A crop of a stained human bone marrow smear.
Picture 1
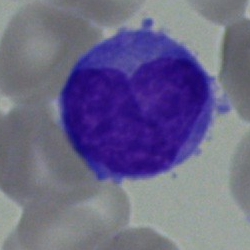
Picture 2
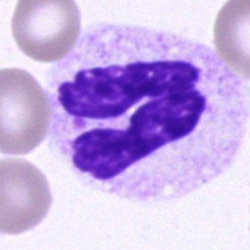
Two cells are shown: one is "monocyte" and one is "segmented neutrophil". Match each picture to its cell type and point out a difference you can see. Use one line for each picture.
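In picture 1 we see a monocyte: No granules are visible in the cytoplasm.
In picture 2 we see a segmented neutrophil: Fine lilac granules are scattered throughout the cytoplasm.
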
